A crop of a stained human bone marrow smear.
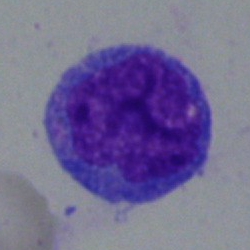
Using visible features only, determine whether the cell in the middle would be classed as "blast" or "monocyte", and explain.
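It's a blast. Its nucleus fills most of the cell, leaving the blue cytoplasm as a rim all around it.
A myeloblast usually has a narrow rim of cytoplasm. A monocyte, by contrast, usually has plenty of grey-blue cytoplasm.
Otherwise, the nuclear outline is irregular, with folds and indentations, and the purple chromatin is finely textured, without dense dark blocks.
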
